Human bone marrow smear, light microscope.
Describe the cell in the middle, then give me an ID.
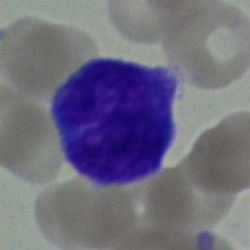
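Almost the whole of this cell is taken up by its nucleus. Neither granules nor vacuoles are visible anywhere in the cell. Along the upper-right edge the margin is slightly ragged, with small irregular bits. This cell is a blast.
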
